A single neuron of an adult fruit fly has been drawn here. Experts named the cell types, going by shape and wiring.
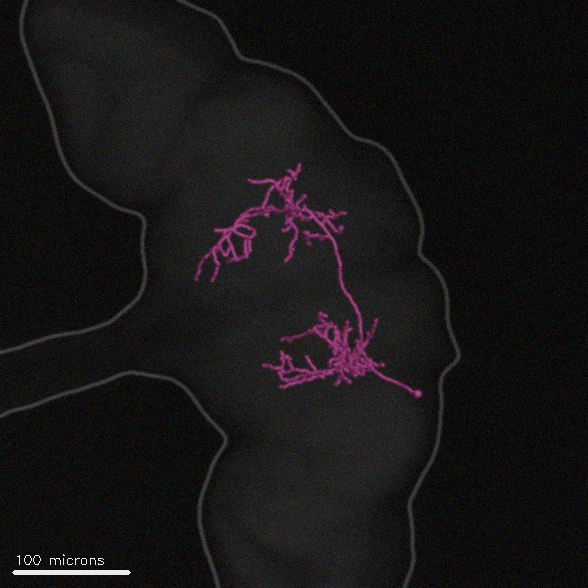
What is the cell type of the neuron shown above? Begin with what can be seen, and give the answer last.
It is in the brain and does not reach the nerve cord. From top to bottom in the picture it spans about 200 microns. It is a central-brain intrinsic neuron. Its cell type is LAL117.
